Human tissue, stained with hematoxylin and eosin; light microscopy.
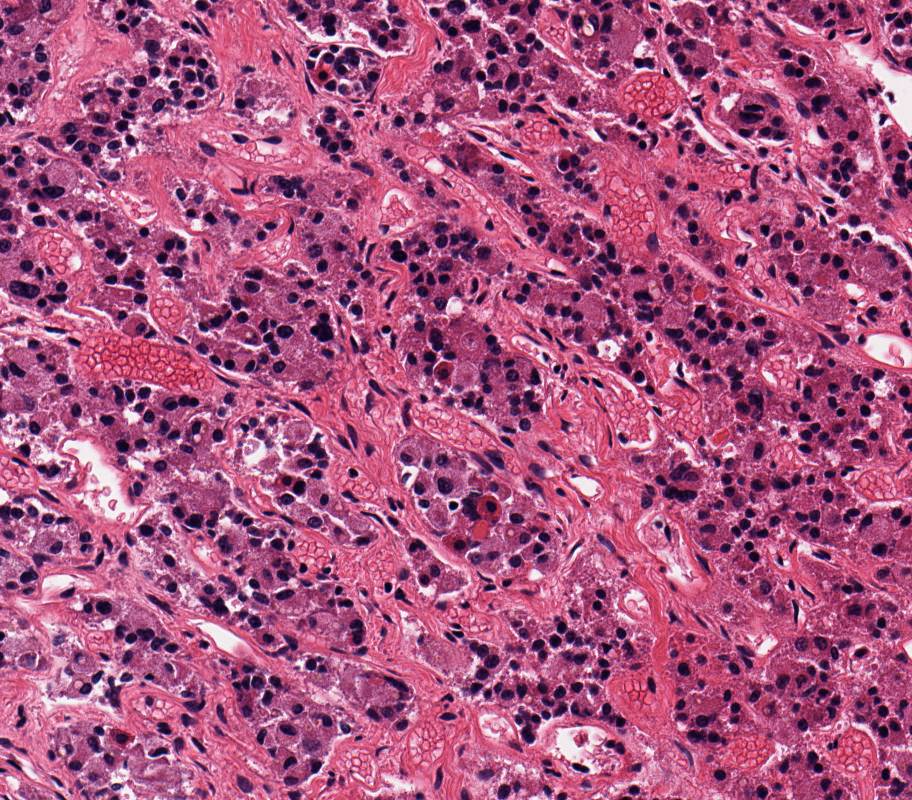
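Pituitary, haematoxylin and eosin section. Cells in nests and cords, divided by thin fibrous strands running mostly diagonally, upper left to lower right. Thin-walled capillaries packed with red blood cells lie between nests across the whole field. Most nest cells: finely granular purplish cytoplasm. Stroma: pink collagen strands holding slender spindle-shaped nuclei.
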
